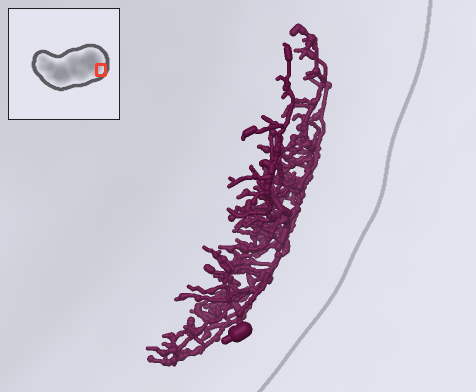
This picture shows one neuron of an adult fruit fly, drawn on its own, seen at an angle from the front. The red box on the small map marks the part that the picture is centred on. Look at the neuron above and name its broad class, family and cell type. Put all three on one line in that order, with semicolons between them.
optic-lobe intrinsic neuron; Dm; Dm6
